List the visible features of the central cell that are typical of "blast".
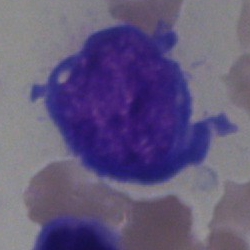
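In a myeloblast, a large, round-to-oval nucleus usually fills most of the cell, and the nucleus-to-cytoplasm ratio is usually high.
Here the nucleus fills almost all of the cell, which fits that large nucleus and high ratio.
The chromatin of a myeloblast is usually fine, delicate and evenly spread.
In this blast the chromatin is dark purple with lighter pink-purple patches scattered through it, which does not match that even pattern. A small clear vacuole sits at the upper left edge of the cell, and small blue projections stick out from its left and right sides.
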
